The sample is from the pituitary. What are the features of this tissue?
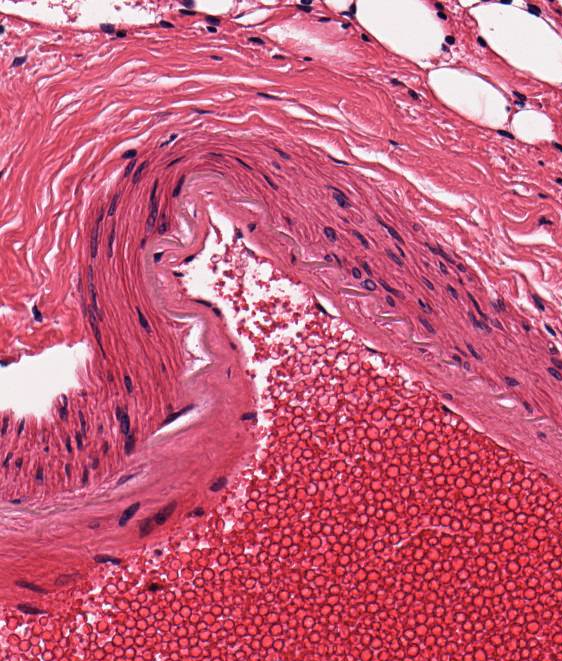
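Thick curved wall over top and left, lumen lower right. Red blood cells scatter loosely, with white gaps, at the lumen's top by the wall. Left, smooth muscle cells' cigar-shaped dark nuclei follow the curve. Outer wall at top: wavy pink collagen, few nuclei.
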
